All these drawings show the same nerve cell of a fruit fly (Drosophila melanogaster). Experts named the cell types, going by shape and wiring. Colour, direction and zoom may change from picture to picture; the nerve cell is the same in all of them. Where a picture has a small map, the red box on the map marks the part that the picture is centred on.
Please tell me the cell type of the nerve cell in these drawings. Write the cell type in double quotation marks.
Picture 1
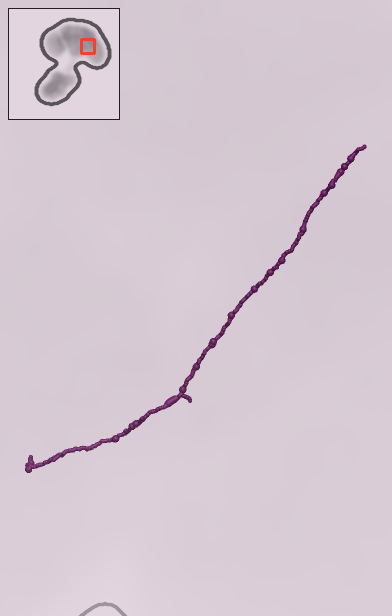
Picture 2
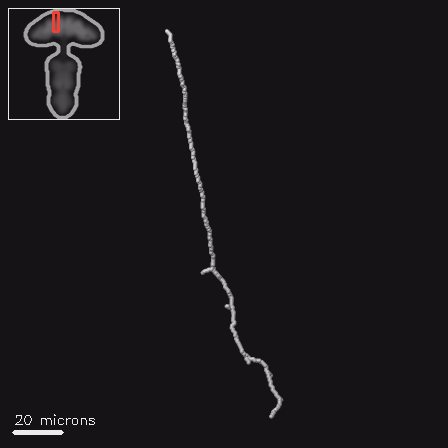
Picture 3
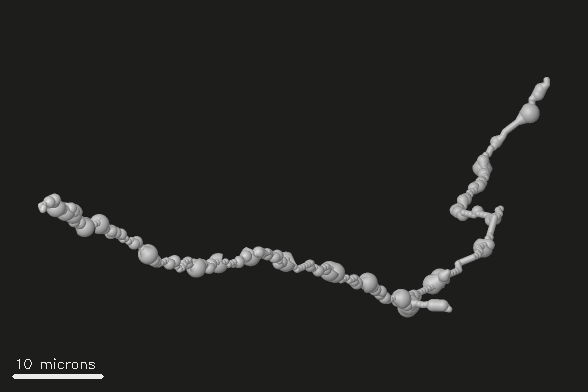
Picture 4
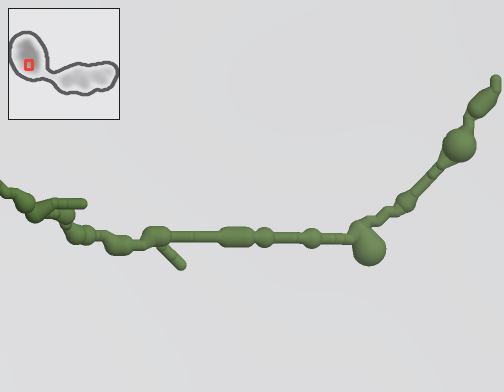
"JO-EV6"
